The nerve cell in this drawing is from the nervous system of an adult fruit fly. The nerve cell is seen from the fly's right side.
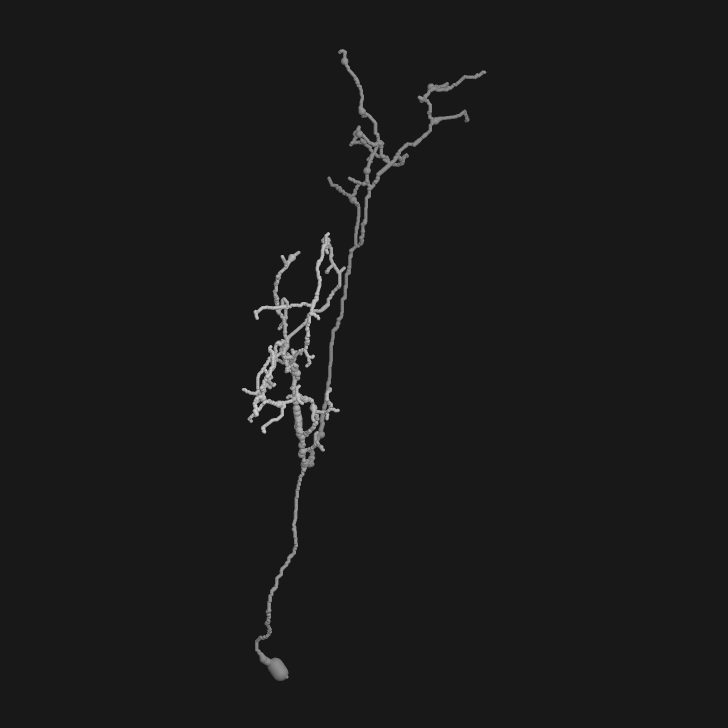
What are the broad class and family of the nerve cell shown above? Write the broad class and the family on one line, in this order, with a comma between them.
central-brain intrinsic neuron, hemilineage LB3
